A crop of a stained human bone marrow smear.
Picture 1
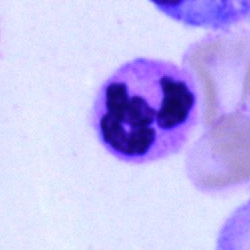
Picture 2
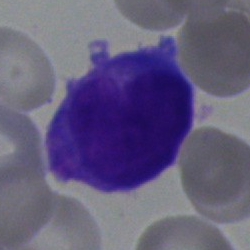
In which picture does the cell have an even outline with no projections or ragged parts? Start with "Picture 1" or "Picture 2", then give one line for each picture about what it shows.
Picture 1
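In picture 1: The cell has a round, smooth outline.
In picture 2: Two small knob-like projections stick out from the top edge of the cell.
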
